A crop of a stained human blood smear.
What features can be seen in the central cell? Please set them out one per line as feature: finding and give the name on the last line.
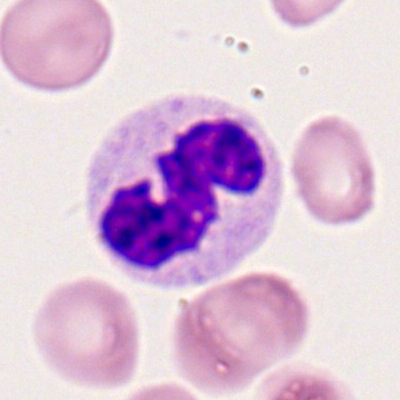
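Outline: round, smooth
Nucleus: two lobes, set diagonally lower left to upper right
Lobe join: broad band, not thin thread
Chromatin: dark purple, coarsely clumped
Name: segmented neutrophil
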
